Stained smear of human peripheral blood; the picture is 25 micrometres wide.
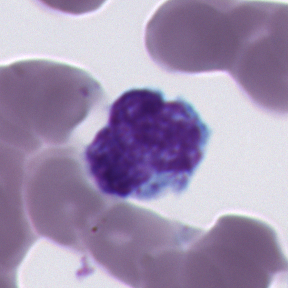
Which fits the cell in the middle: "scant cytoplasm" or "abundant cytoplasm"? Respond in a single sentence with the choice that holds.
Its nucleus occupies most of the cell.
